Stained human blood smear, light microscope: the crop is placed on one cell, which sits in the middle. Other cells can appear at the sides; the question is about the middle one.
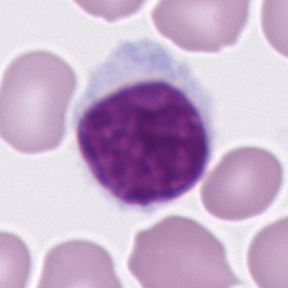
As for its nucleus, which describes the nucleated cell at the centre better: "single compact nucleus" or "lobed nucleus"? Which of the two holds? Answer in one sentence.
This cell's nucleus is a single compact mass, round, oval or kidney-shaped.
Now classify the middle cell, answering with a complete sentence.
For this crop, the cell in the middle is a hairy cell.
